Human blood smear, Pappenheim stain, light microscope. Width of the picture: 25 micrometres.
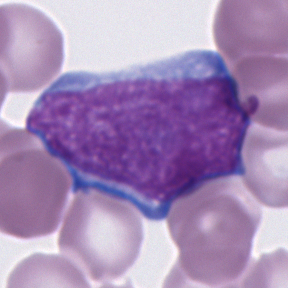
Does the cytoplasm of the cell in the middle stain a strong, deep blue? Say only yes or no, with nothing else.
Yes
